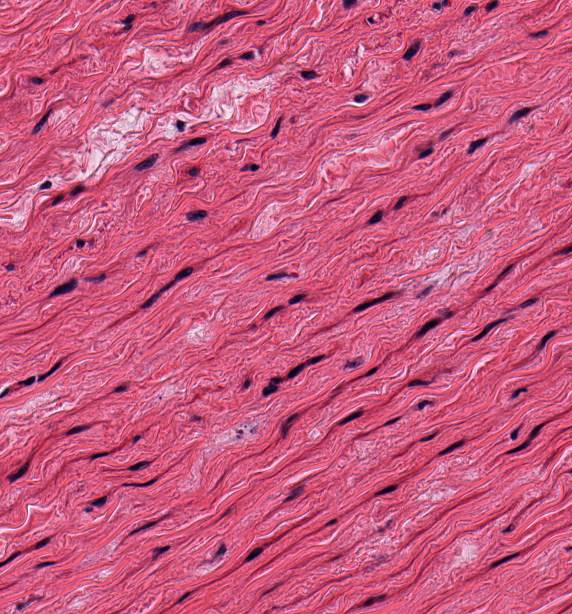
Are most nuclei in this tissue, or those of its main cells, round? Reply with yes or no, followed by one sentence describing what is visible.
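No. The nuclei are dark, elongated and spindle-shaped, lying along the long axis of the fibres.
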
